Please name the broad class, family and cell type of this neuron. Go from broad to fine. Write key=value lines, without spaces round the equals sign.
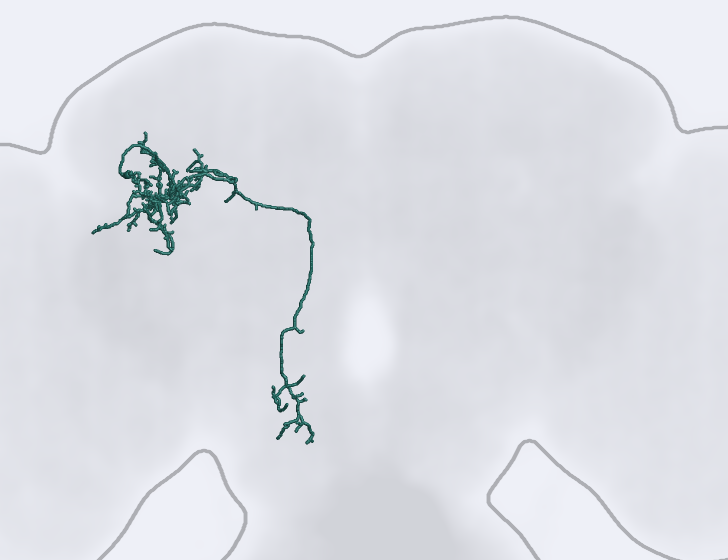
broad_class=central-brain intrinsic neuron
family=hemilineage VLPd1
cell_type=AVLP044_a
